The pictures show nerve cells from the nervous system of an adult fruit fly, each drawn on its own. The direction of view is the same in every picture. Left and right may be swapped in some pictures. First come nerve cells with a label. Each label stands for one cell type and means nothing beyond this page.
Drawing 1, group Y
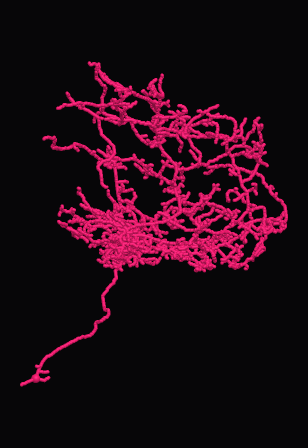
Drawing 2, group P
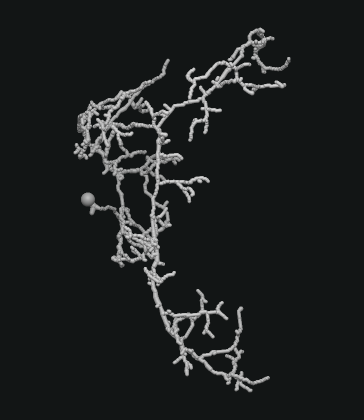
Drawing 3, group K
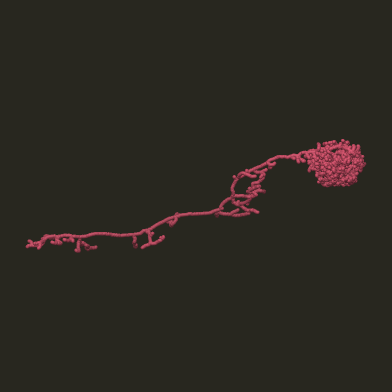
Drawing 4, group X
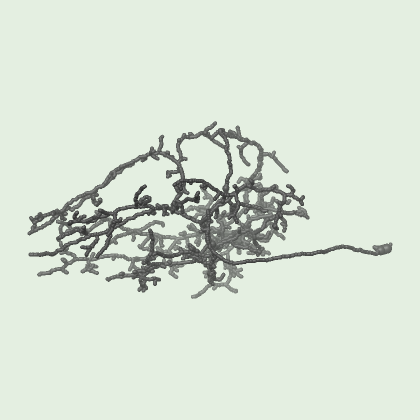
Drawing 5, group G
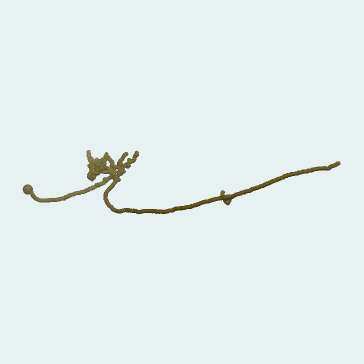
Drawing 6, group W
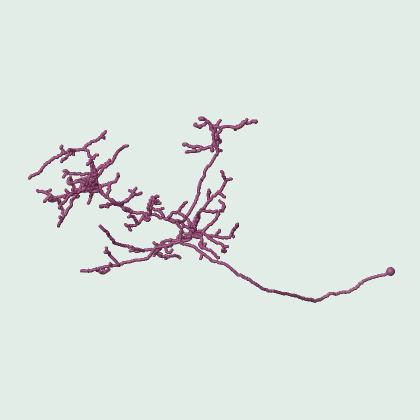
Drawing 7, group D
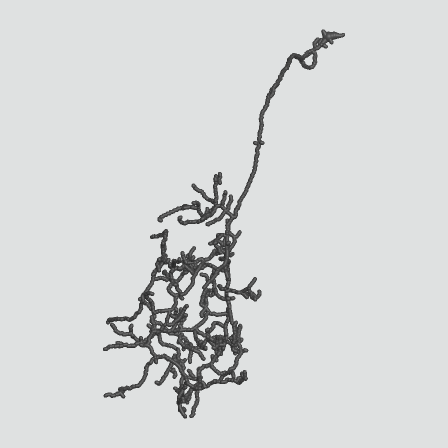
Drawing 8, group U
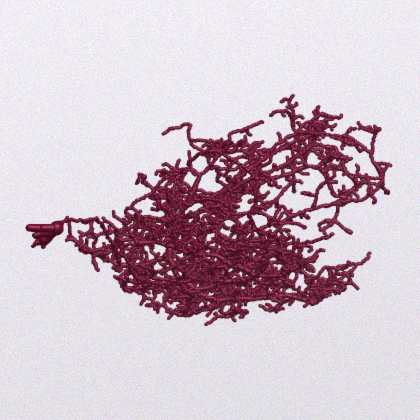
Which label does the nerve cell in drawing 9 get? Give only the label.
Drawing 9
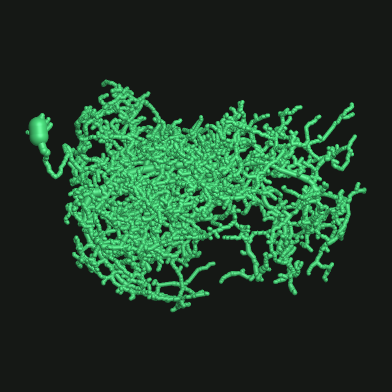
group U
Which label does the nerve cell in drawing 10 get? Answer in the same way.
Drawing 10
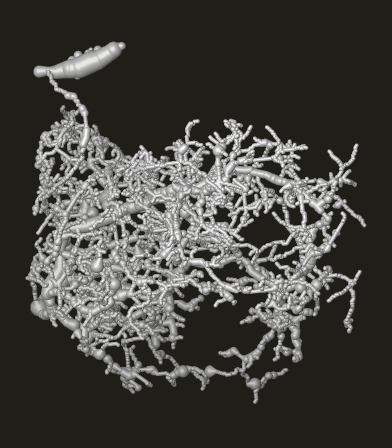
group U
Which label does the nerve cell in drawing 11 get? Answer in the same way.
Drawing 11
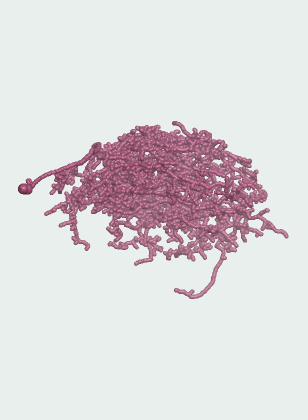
group U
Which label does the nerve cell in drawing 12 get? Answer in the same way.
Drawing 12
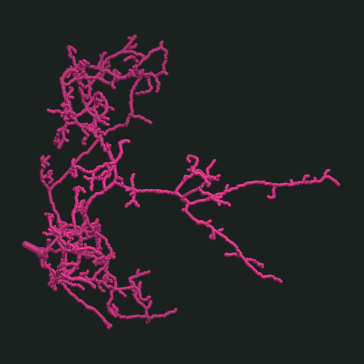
group P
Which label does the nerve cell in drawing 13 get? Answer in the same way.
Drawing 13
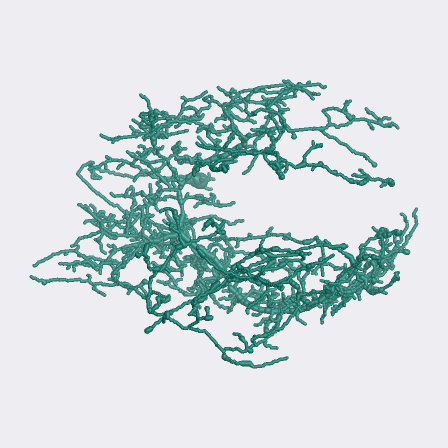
group Y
